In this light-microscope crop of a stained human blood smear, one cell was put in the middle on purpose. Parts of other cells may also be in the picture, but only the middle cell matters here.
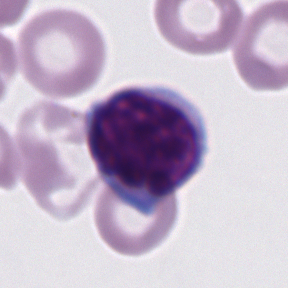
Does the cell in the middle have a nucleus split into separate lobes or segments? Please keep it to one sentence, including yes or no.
No, what this cell has is an undivided, compact round, oval or kidney-shaped nucleus.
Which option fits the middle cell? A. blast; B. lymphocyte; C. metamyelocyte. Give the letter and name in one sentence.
The correct response is option B, naming the cell in the middle as a lymphocyte.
